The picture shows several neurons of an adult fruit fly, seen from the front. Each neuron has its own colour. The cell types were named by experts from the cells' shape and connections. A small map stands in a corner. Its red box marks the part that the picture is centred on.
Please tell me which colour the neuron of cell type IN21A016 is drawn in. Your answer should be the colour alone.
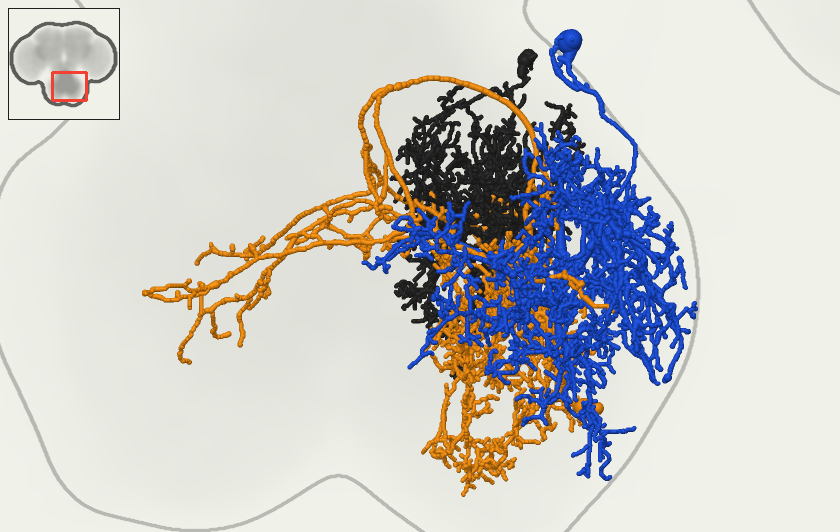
black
